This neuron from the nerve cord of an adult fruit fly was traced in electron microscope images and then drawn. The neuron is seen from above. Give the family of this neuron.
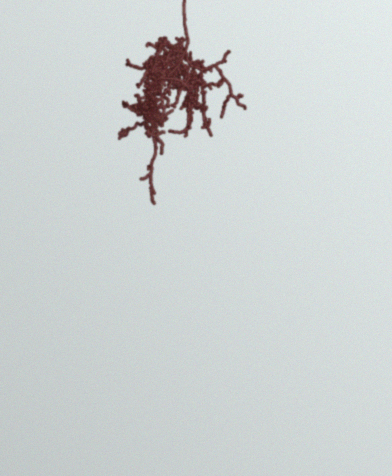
hemilineage 03A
